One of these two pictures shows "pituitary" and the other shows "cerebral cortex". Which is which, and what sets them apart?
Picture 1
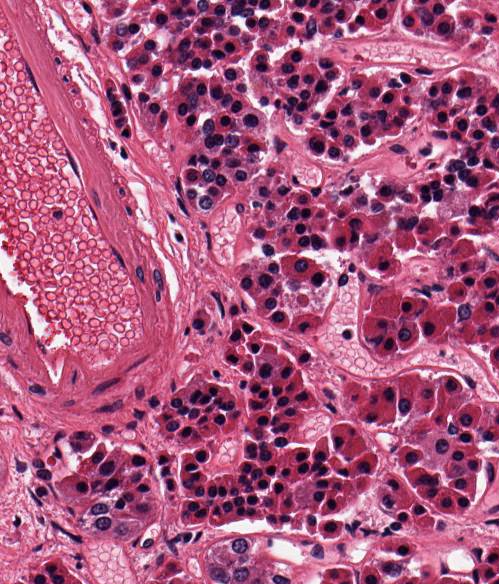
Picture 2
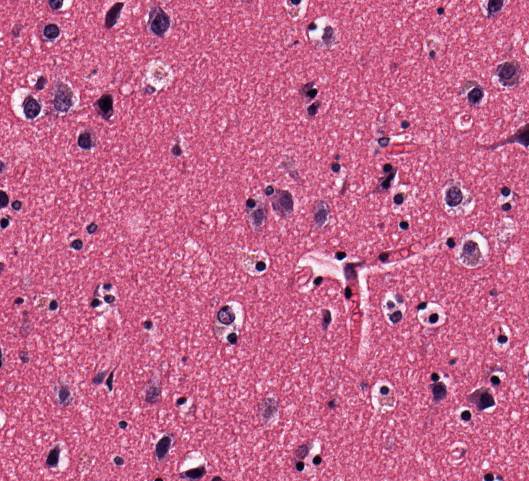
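Here the pituitary is picture 1 and the cerebral cortex is picture 2. What I notice first in the pituitary is that its right and lower parts are filled by epithelial cells in nests and cords, with thin septa between them. Many of these cells have strongly eosinophilic, deep red-pink cytoplasm, mixed with others whose cytoplasm is paler, pale pink to pale purplish, and their nuclei are mostly round, dark and fairly uniform. The cerebral cortex, by contrast, is a finely granular, slightly vacuolated pale pink matrix throughout, with many small, round, dark nuclei with little cytoplasm scattered evenly through it. A thin-walled branching capillary with elongated nuclei runs just right of centre, and there is no epithelium, gland or fat cell anywhere.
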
